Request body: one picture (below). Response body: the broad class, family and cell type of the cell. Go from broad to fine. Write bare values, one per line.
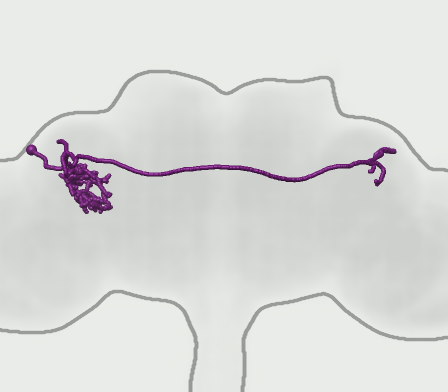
central-brain intrinsic neuron
hemilineage VLPl&p2_lateral
AVLP145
